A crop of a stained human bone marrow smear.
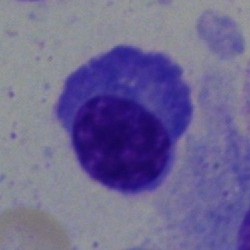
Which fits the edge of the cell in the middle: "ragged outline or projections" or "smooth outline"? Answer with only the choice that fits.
Ragged outline or projections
